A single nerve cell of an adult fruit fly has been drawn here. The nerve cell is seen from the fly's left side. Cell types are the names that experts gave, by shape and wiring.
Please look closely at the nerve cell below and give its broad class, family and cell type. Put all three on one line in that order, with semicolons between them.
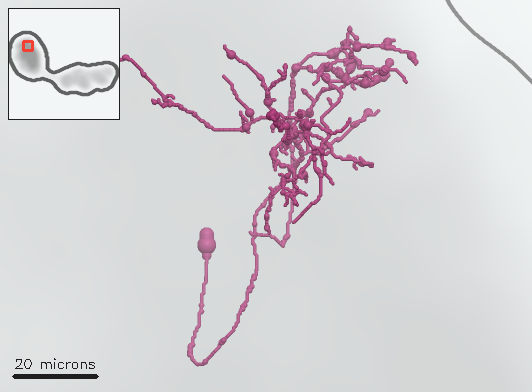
central-brain intrinsic neuron; hemilineage LHl4_dorsal; CB2812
